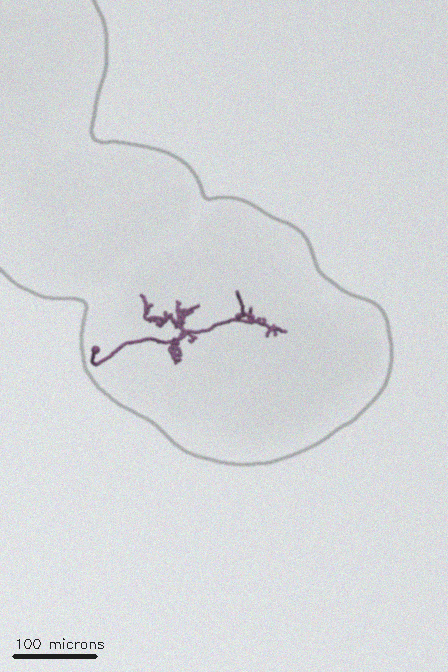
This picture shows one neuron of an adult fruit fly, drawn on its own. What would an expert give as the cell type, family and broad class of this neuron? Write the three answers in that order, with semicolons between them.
GNG662; hemilineage MX7; central-brain intrinsic neuron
